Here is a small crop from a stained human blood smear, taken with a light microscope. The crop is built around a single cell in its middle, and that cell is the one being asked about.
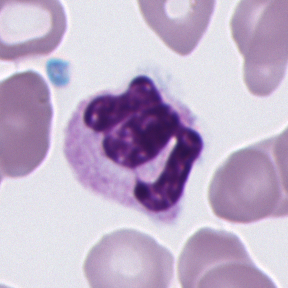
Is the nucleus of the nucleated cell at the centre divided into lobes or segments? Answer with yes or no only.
Yes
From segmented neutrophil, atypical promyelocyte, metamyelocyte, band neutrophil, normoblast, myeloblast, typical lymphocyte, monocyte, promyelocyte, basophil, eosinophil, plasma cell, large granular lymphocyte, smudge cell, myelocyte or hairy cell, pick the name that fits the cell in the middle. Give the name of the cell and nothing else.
segmented neutrophil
